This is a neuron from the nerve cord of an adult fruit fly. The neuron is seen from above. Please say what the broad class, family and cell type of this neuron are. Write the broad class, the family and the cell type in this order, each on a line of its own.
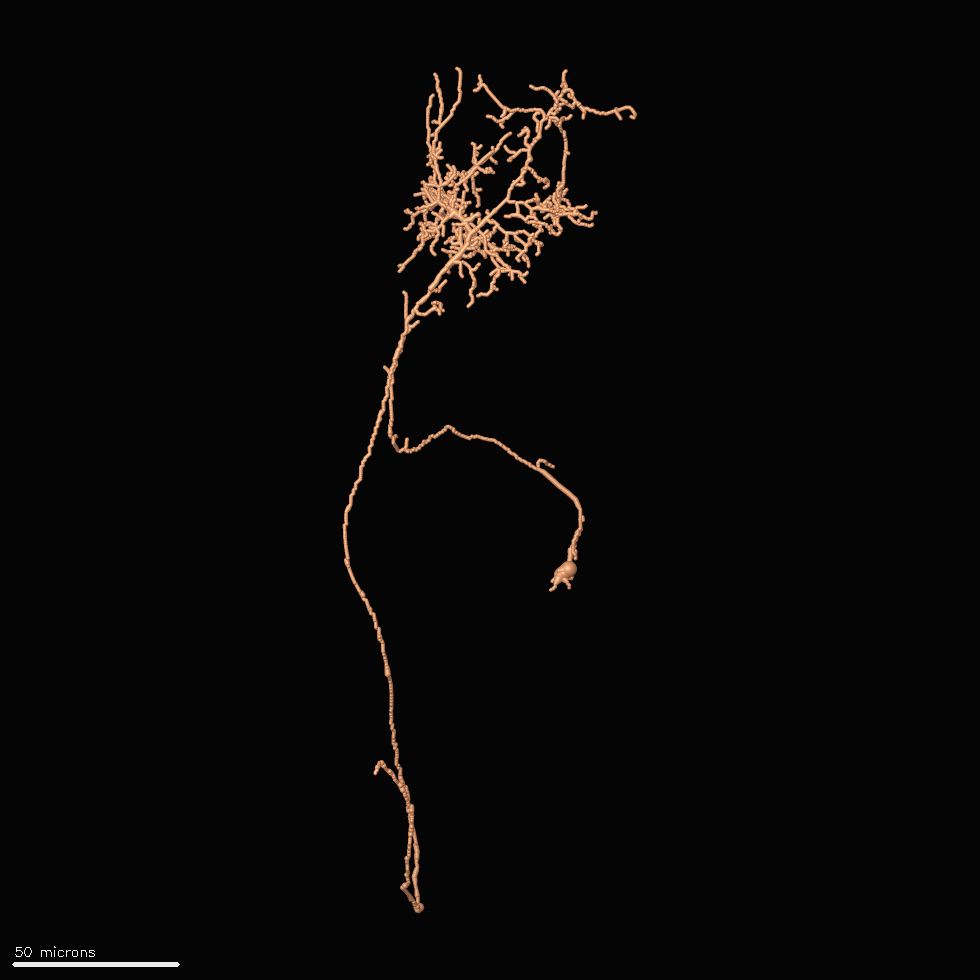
motor neuron of the nerve cord
hemilineage 06A
MNhl87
